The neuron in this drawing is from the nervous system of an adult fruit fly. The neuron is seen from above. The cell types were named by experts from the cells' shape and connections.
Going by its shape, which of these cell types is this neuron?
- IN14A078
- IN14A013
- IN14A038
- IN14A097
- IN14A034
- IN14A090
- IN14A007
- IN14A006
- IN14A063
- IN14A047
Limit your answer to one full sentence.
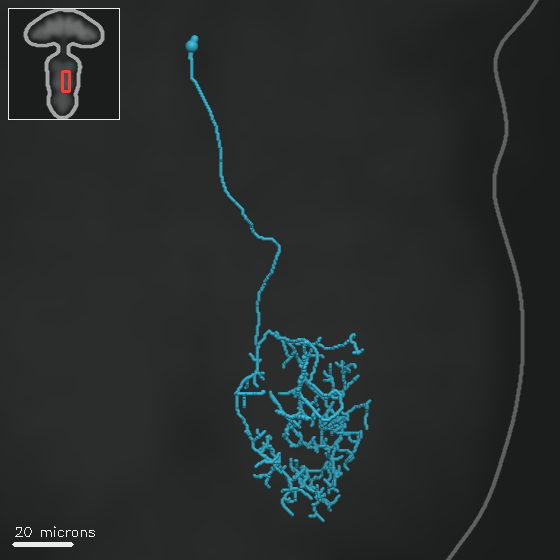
In terms of cell type, the neuron is IN14A078.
